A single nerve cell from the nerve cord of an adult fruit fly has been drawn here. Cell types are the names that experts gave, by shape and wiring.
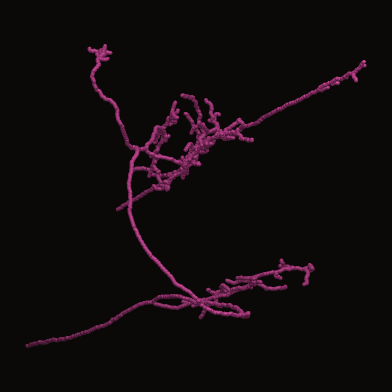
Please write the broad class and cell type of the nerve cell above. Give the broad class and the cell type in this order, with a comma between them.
ascending neuron, ANXXX200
